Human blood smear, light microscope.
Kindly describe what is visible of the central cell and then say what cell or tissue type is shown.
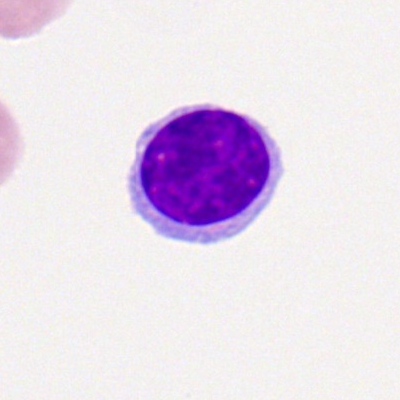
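Round outline, pale blue cytoplasm, and nothing granular in it. The chromatin's dark purple and coarsely clumped. That's a lymphocyte.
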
